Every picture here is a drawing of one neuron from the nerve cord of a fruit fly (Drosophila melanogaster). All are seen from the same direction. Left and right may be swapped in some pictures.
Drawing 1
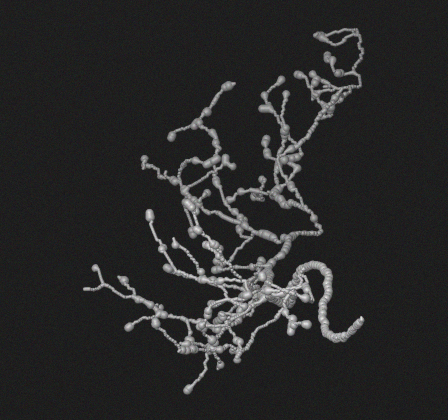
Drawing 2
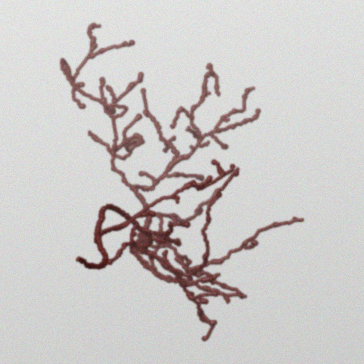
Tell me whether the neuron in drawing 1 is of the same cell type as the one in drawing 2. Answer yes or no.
yes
